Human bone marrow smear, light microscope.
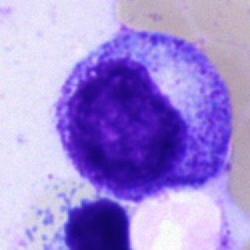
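Promyelocyte, the cell in the middle of this bone marrow smear. Its outline is round, and the nucleus seems to sit off-centre toward the left. The cytoplasm looks widest on the upper right of the nucleus, where a paler, less granular zone lies beside it.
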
